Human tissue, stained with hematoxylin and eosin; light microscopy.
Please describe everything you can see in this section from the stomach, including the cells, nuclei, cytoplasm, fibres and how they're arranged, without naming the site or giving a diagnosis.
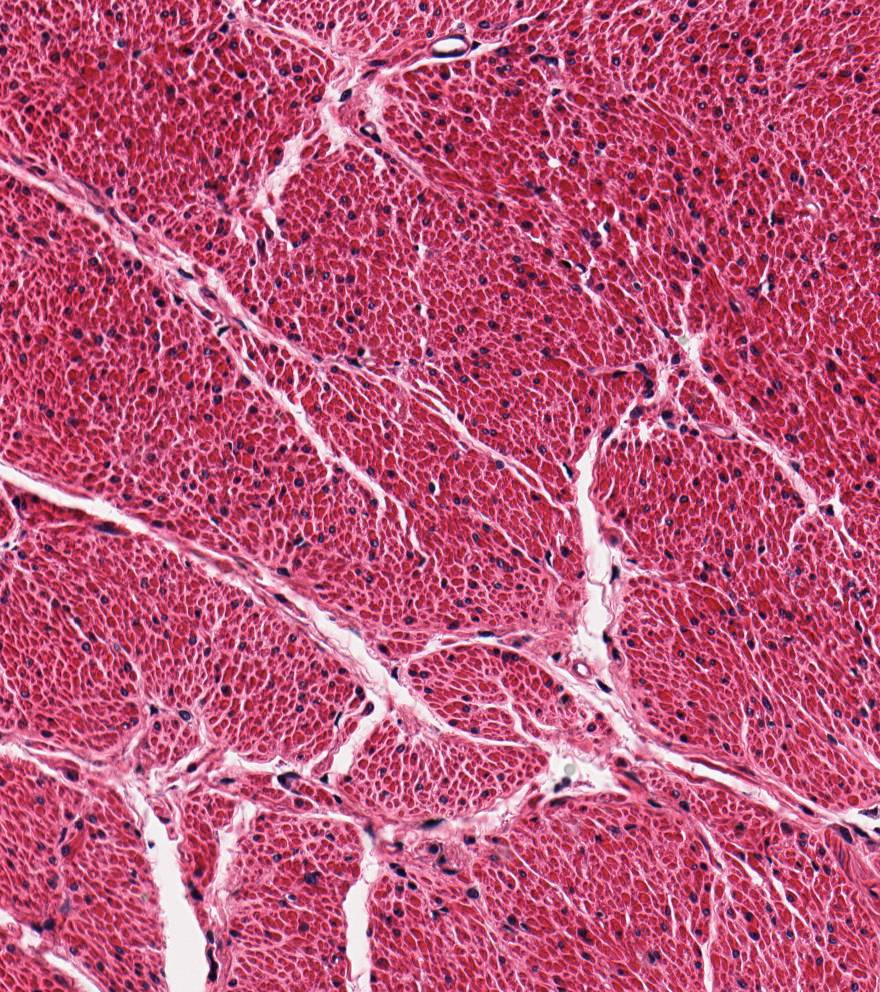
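Field filled with bundles of closely packed pink cells, separated by branching pale septa. Cells mostly cut in cross-section: small polygonal profiles. Cytoplasm deep red-pink. Septa: pale pink connective tissue, scattered elongated dark nuclei.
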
